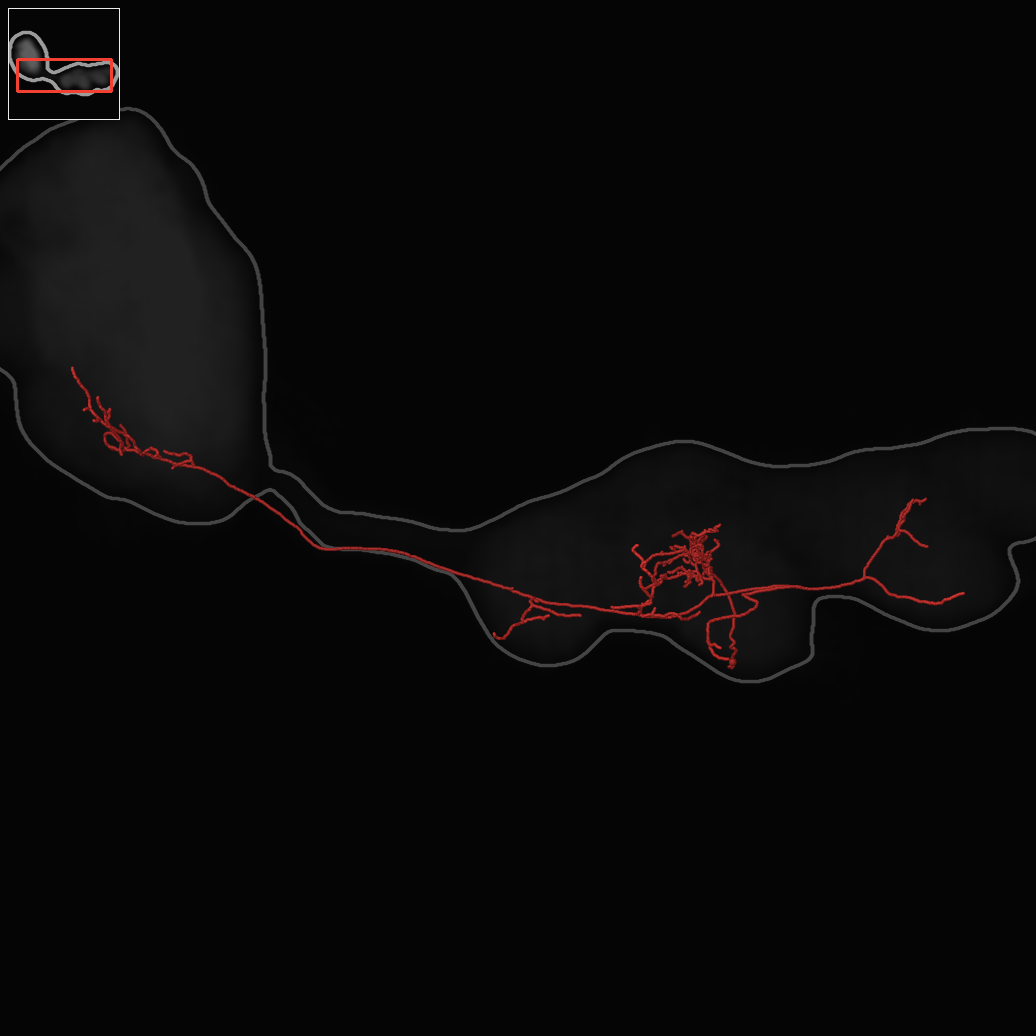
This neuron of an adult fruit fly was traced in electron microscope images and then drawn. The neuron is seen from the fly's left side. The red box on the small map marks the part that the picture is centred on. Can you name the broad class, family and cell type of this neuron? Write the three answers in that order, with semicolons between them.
ascending neuron; hemilineage 05B; AN05B049_c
